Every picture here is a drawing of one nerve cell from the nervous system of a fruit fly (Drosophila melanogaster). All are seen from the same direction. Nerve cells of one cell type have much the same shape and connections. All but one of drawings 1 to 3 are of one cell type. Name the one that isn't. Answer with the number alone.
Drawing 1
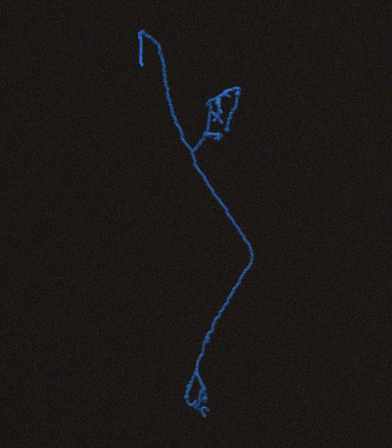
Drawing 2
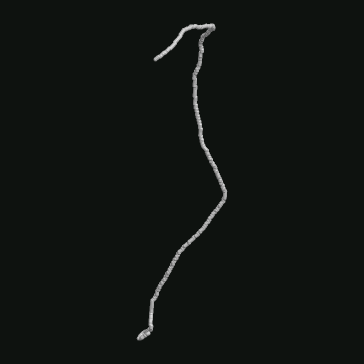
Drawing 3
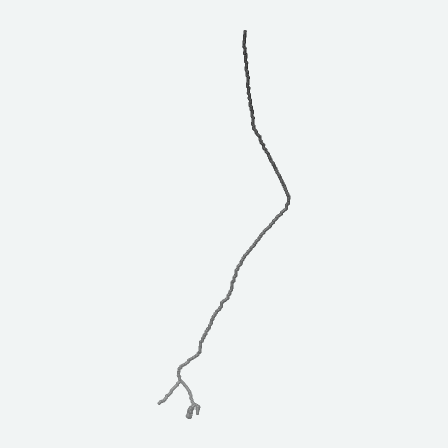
1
